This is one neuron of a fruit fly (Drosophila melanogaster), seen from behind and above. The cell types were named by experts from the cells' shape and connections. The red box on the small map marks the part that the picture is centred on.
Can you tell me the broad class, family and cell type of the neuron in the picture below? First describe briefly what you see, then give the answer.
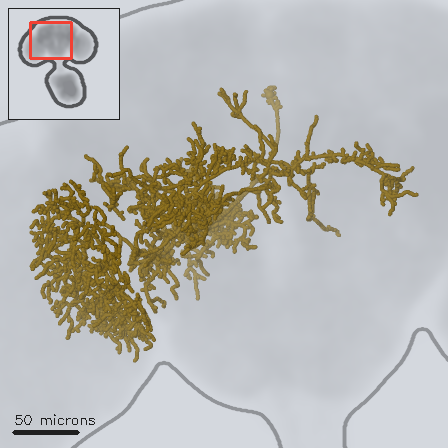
Its cell body lies at the top of the picture. From left to right in the picture it spans about 300 microns. Its broad class is visual centrifugal neuron. Its family is LT. Its cell type is LT36.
